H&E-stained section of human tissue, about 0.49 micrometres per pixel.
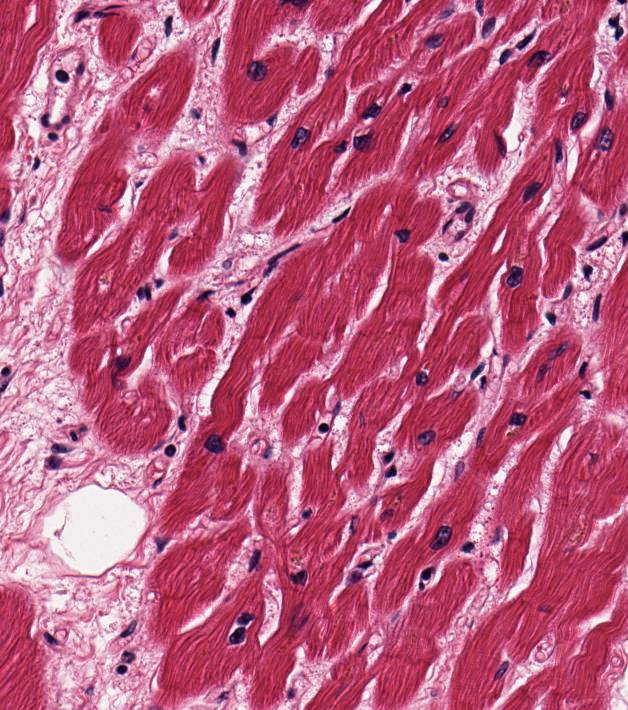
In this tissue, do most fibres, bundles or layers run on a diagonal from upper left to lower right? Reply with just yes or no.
No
